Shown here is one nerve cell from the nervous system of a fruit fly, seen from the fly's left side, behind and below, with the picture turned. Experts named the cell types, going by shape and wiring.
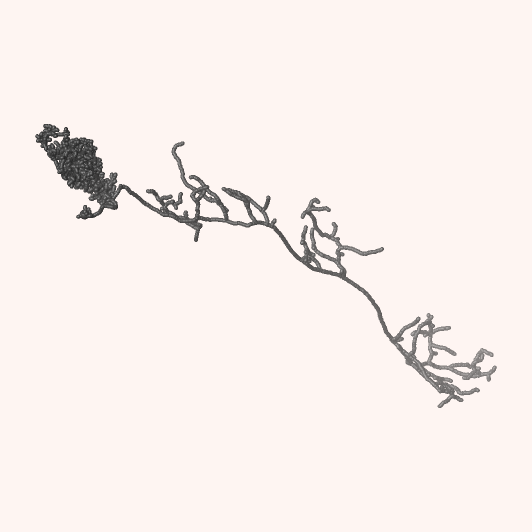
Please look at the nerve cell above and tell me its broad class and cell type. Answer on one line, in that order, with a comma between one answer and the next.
nerve-cord intrinsic neuron, INXXX096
